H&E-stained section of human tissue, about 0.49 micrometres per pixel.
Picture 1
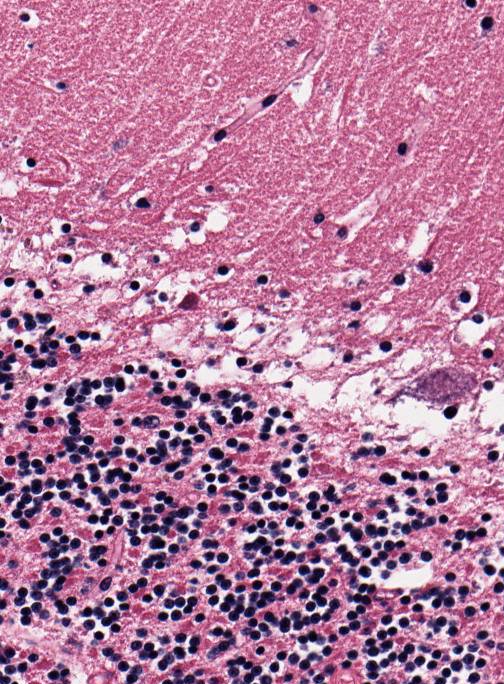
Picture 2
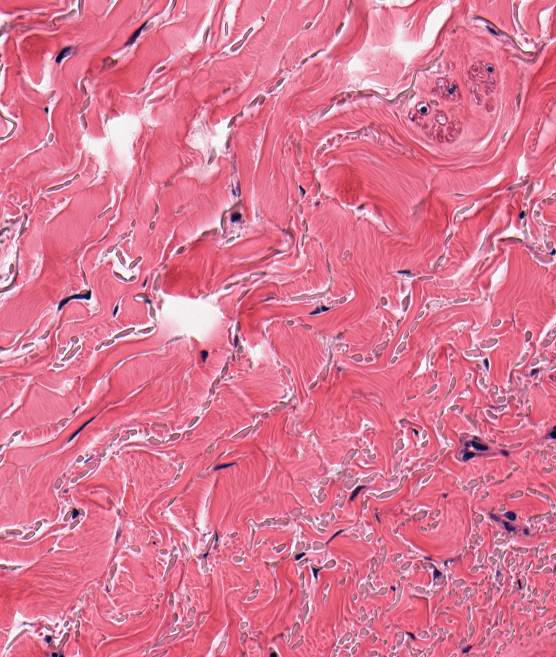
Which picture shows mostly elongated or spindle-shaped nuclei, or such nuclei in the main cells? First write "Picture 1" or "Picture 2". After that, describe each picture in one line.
Picture 2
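What picture 1 shows: The crowded lower layer is made of granule cells with small round dark nuclei and scant cytoplasm.
What picture 2 shows: The few nuclei are dark, thin and spindle-shaped, and they lie squeezed between the collagen bundles.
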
